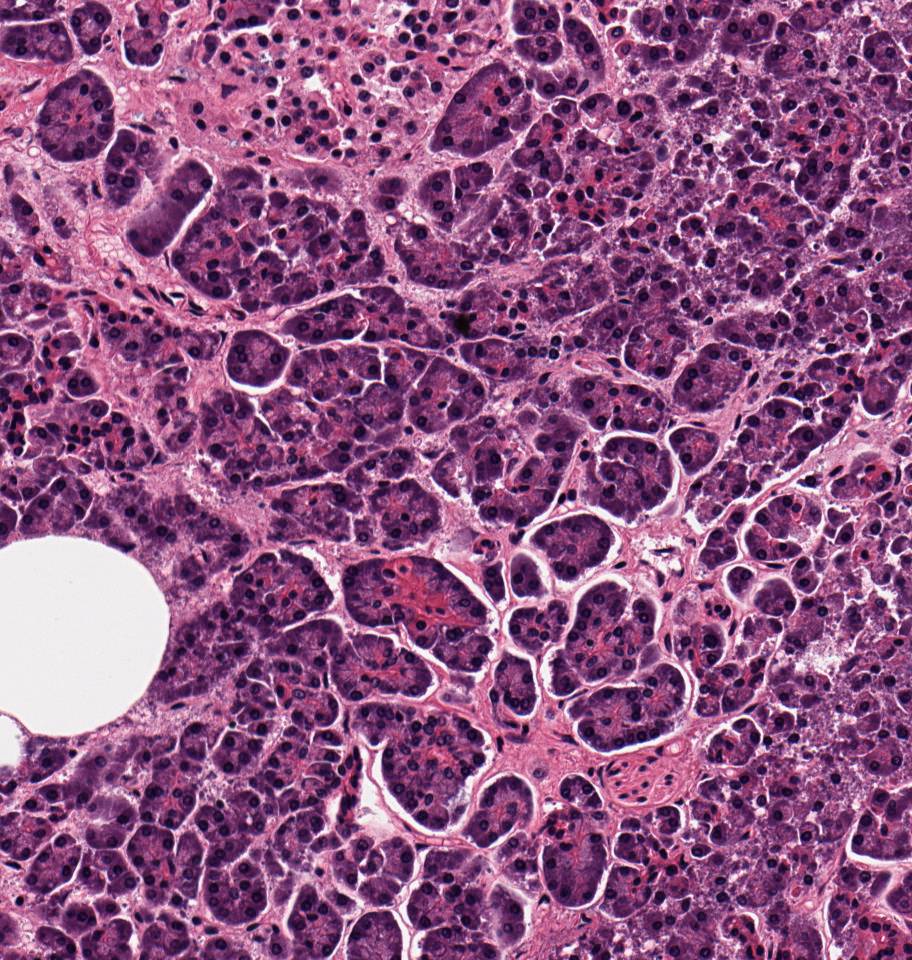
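Pancreas. Acinar cells have round, dark nuclei placed toward the cell base; their cytoplasm is purple at the base and pink-red toward the acinar centre. Pink fibrous stroma, most abundant in the centre and upper left, wraps small groups of acini. In the centre, thin white clefts separate many acini from the surrounding stroma.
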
